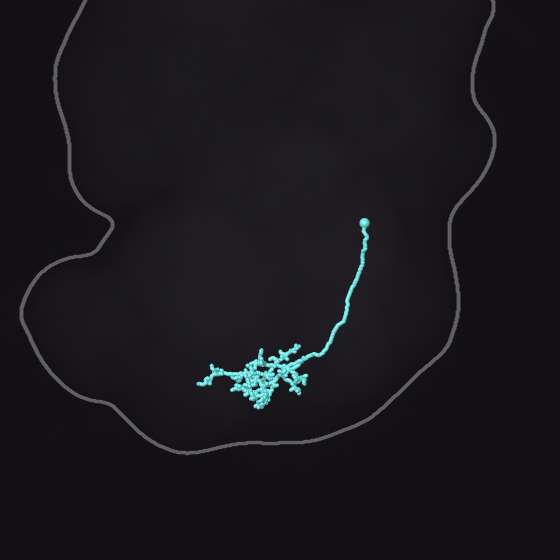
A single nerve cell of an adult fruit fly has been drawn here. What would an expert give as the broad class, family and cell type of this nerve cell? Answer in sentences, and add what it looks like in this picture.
It is an optic-lobe intrinsic neuron. The family is Cm. It is of cell type Cm15. In this view it is about as wide as it is tall.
